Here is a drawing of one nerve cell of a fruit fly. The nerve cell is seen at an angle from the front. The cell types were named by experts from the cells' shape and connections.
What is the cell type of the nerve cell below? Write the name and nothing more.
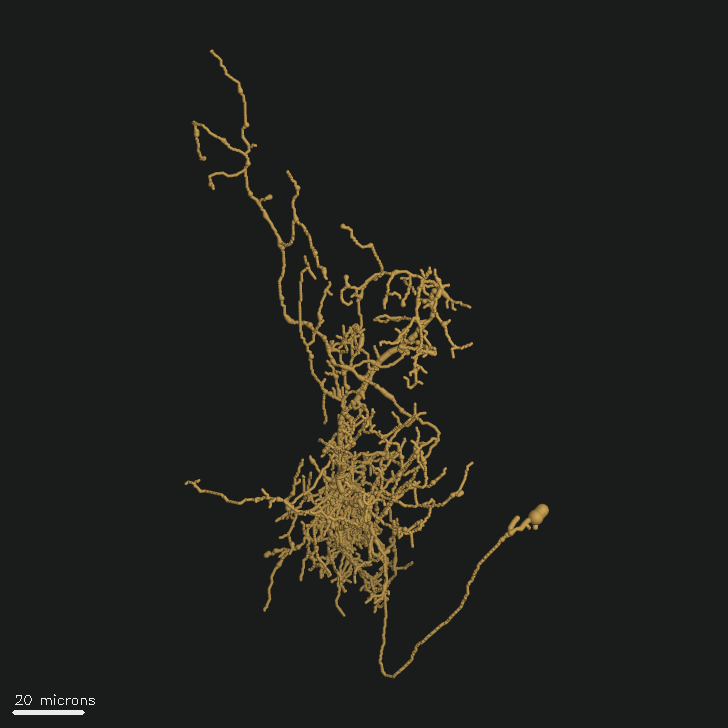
GNG547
